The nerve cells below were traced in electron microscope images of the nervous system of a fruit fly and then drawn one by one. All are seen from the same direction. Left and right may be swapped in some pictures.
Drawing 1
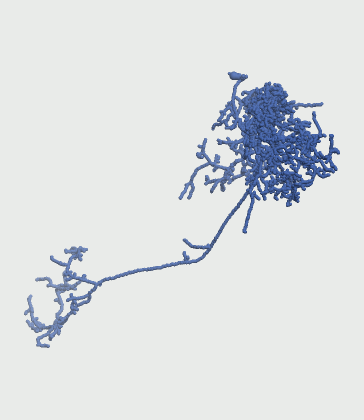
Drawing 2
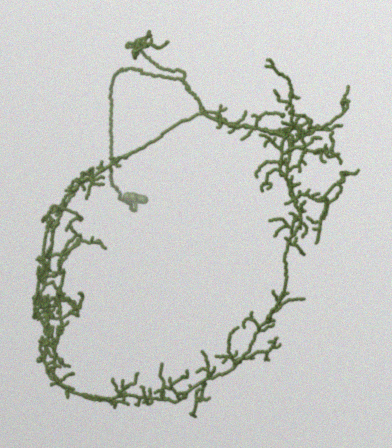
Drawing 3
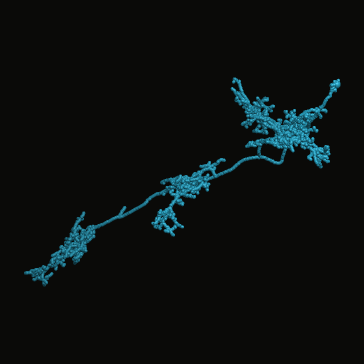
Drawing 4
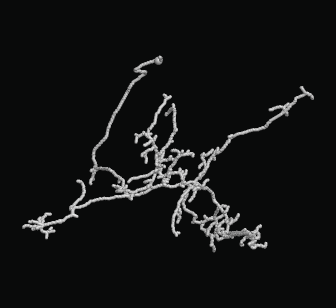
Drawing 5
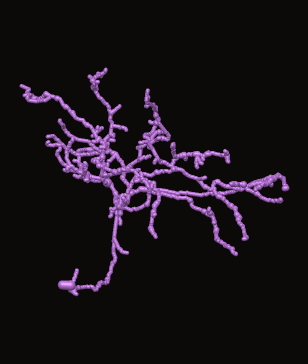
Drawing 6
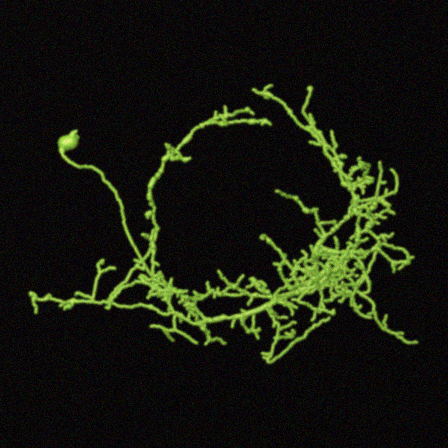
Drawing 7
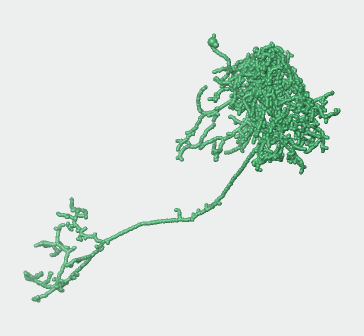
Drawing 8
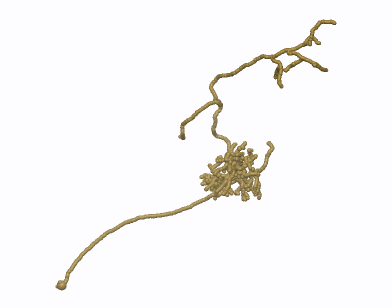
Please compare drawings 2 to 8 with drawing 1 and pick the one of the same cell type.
Drawing 7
